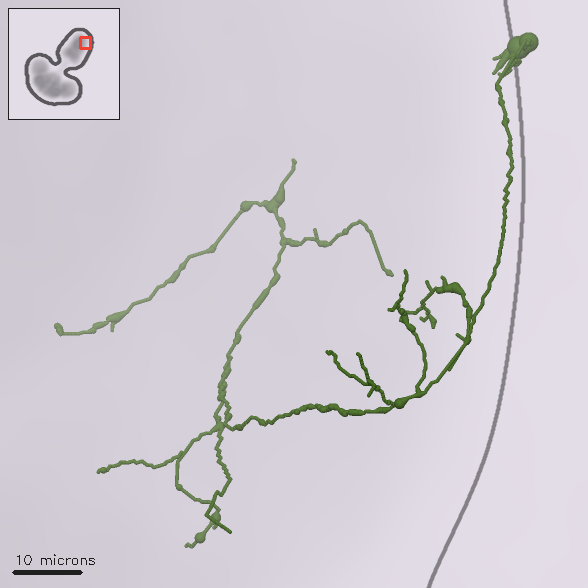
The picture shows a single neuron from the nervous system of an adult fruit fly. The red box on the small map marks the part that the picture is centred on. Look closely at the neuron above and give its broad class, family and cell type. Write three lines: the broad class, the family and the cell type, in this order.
motor neuron of the nerve cord
MNhl
MNhl60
